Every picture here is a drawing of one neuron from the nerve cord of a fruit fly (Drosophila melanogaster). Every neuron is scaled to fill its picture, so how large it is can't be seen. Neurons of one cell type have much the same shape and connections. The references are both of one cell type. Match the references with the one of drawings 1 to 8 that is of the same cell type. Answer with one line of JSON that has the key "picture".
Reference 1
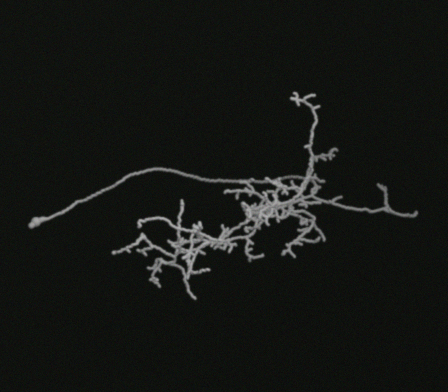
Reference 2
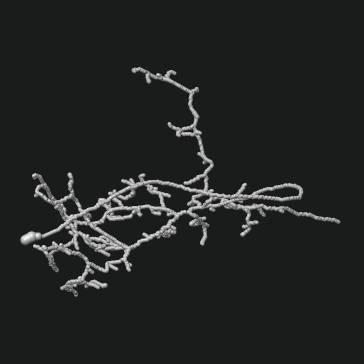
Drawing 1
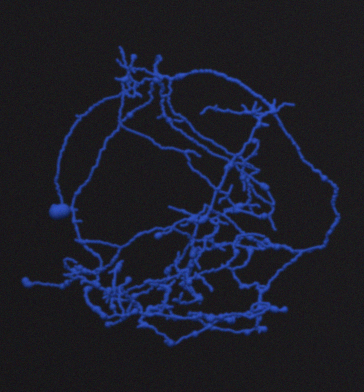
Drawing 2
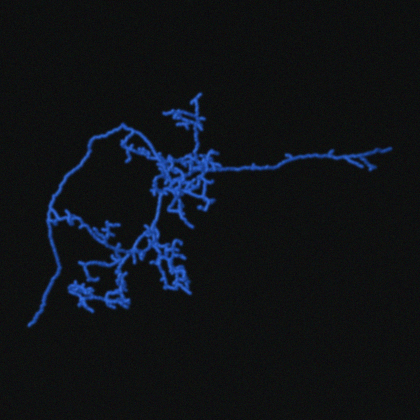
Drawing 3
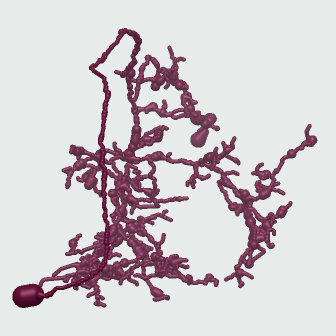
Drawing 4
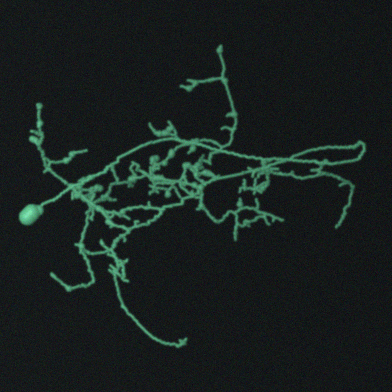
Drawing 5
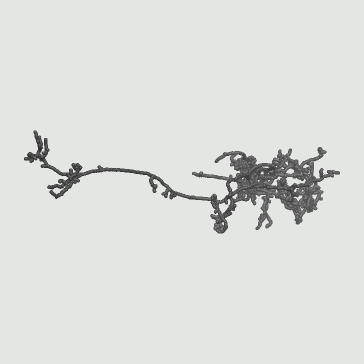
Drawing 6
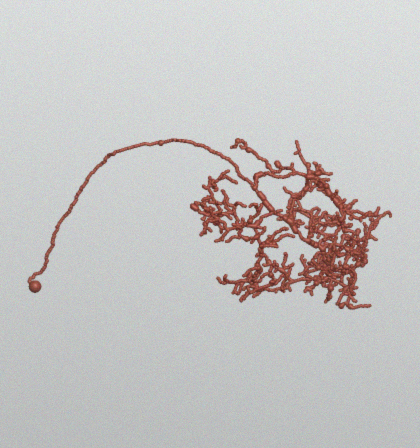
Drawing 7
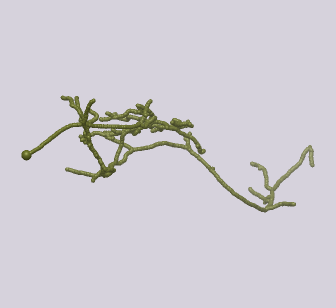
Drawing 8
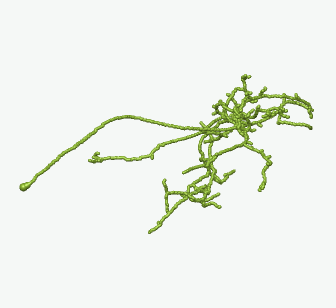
{"picture": 4}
